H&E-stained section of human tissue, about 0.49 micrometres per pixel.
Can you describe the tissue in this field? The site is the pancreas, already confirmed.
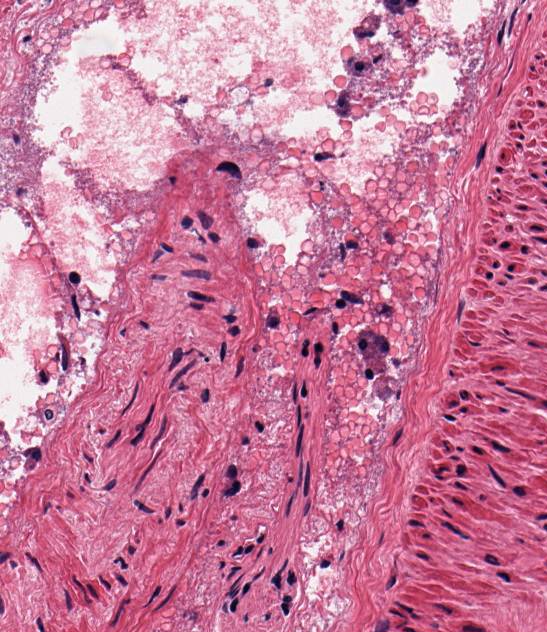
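Upper field: loose, partly empty; lower field: solid fibrous tissue. Many free red blood cells cluster in the upper middle and upper right. Lower left, wavy pink collagen fibres with scattered spindle nuclei run mainly upward. Upper left, the tissue is torn open into irregular white gaps.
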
